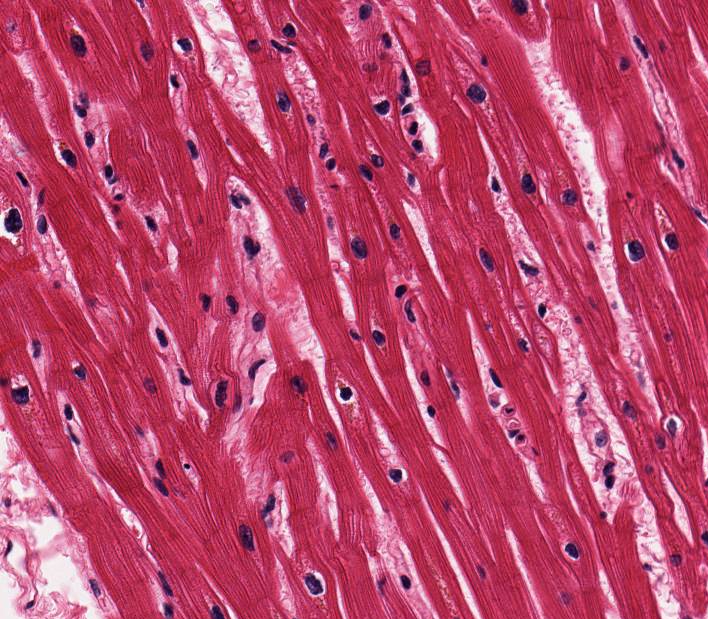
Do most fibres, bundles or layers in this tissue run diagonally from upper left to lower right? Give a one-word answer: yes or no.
Yes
